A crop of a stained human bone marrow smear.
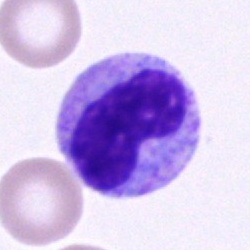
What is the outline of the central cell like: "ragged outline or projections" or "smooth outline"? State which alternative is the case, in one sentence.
It is a smooth edge that this cell shows.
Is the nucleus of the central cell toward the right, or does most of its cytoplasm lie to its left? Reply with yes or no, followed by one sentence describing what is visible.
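No. The cytoplasm is widest in the notch of the nucleus at the lower right.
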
